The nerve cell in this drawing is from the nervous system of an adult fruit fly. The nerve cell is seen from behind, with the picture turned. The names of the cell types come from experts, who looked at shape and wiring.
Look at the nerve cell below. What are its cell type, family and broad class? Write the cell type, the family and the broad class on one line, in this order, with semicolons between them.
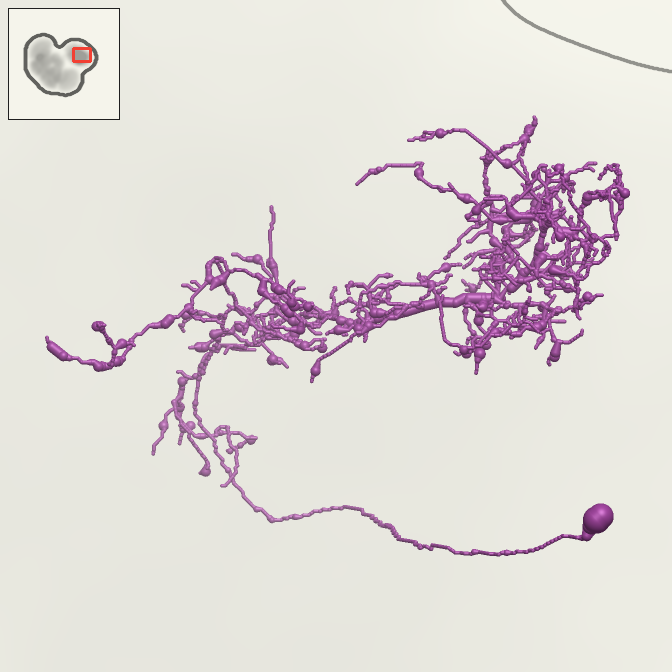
IN12B031; hemilineage 12B; nerve-cord intrinsic neuron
